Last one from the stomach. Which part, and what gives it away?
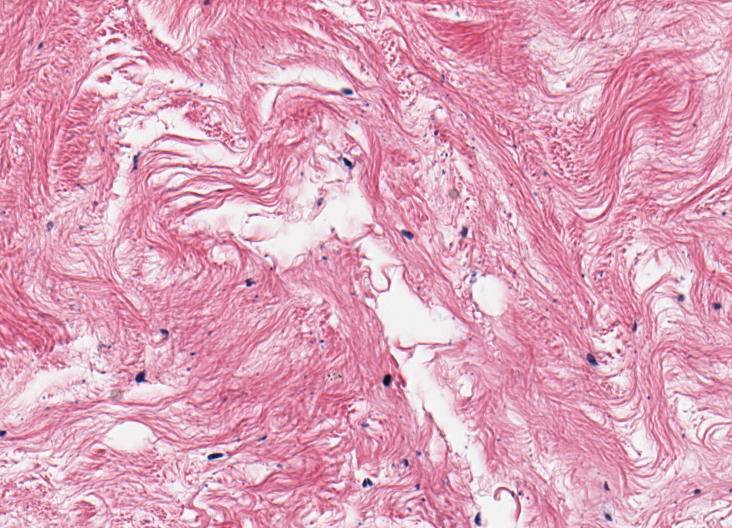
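The field shows dense connective tissue. It consists entirely of pink collagen fibre bundles, wavy and running in many different directions, and no epithelium is present anywhere. Nuclei are sparse, small, dark blue and elongated or oval, lying singly among the bundles.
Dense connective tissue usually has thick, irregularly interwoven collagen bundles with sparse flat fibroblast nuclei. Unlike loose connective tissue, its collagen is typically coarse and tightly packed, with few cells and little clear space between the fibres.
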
